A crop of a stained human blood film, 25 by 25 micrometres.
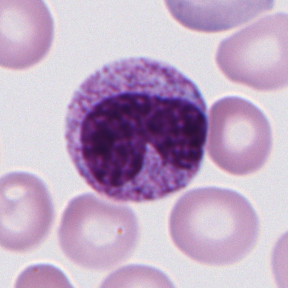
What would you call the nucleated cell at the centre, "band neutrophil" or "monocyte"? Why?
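This is a band neutrophil, not a monocyte.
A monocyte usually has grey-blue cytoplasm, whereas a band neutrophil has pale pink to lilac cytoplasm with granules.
Checking the cytoplasm here, it is pale pinkish-lilac with fine purple granules scattered throughout, which matches the band neutrophil and not the monocyte. Checking the nucleus, its notch opens toward the bottom of the cell, and it lies in the lower part, leaving a wider band of cytoplasm above it. The nucleus fills about 50% of the cell's area.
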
